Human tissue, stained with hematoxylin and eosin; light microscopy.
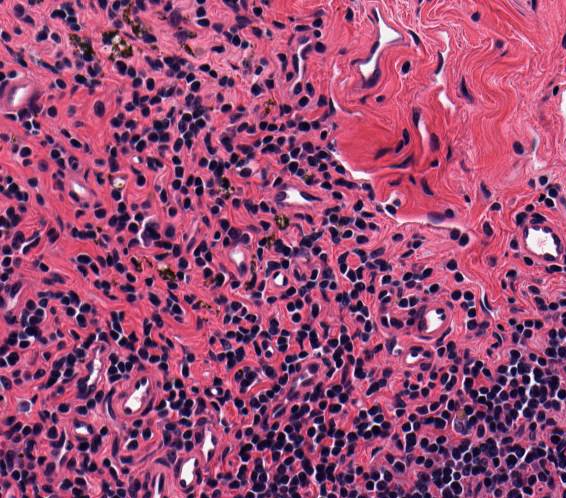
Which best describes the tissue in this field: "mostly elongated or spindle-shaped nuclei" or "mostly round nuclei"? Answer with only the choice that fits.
Mostly round nuclei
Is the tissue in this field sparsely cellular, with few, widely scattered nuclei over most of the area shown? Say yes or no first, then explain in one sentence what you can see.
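No. A dense infiltrate of small, dark, round nuclei fills most of the field and is most crowded toward the lower part.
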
